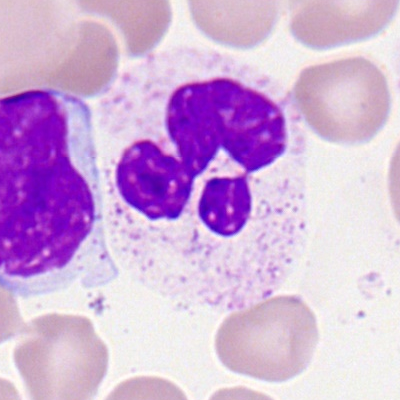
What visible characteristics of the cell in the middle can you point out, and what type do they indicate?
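Three separate lobes in the nucleus, I count, and I can't make out any nucleoli. Fine pink-violet granules are scattered throughout the cytoplasm. And the outline, that's roughly round and smooth. So, a segmented neutrophil.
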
